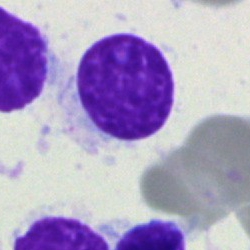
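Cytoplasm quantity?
Scant beside a large nucleus.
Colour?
Pale greyish-blue.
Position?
Mainly left of the nucleus, with a ragged outer border fading into the background.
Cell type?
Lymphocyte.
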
